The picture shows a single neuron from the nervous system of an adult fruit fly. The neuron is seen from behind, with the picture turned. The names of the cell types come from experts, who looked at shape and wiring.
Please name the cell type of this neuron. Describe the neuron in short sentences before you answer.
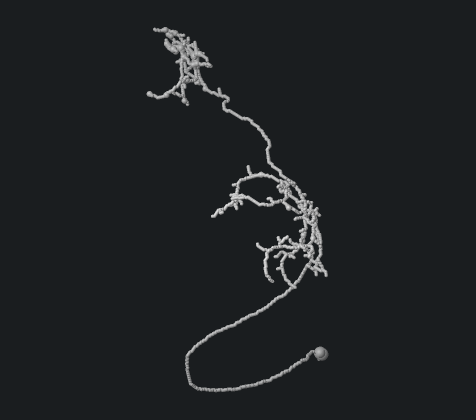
Dozens of branch ends can be seen. As drawn here it is taller than it is wide. Its broad class is central-brain intrinsic neuron. The cell type is LHAV5a6_a.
